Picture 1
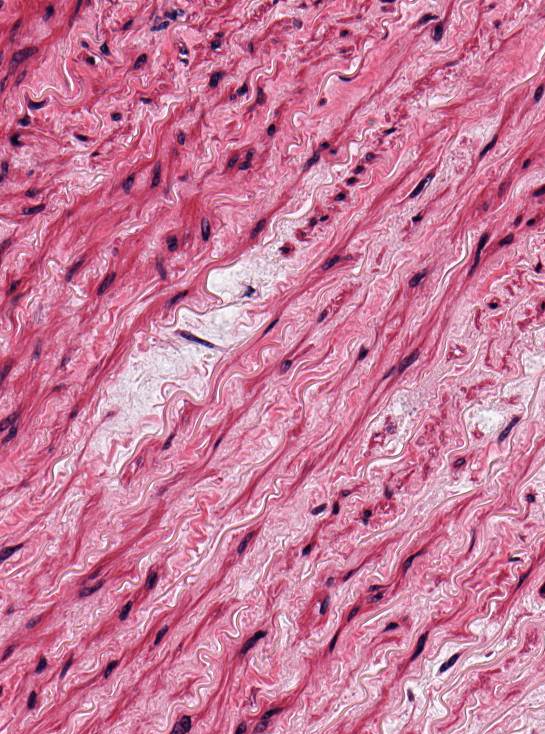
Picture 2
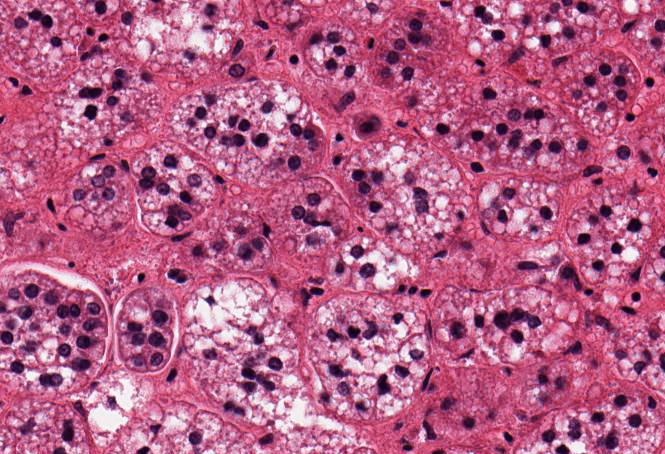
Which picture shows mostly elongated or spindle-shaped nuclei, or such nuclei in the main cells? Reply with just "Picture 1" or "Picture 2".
Picture 1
